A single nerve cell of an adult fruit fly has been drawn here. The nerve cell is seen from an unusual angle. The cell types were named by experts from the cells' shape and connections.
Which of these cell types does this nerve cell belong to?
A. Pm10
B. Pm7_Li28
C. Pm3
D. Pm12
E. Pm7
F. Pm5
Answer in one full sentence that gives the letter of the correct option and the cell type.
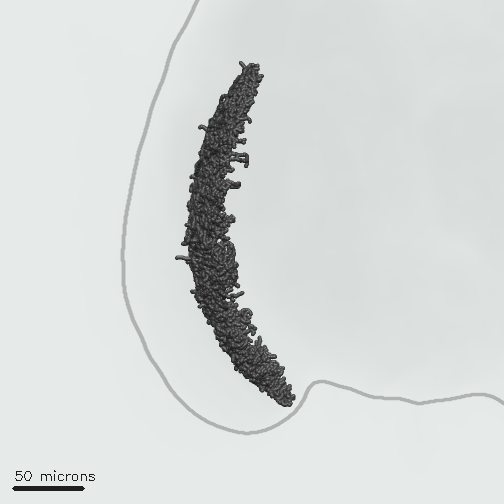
The nerve cell is sorted into cell type Pm12, option D.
